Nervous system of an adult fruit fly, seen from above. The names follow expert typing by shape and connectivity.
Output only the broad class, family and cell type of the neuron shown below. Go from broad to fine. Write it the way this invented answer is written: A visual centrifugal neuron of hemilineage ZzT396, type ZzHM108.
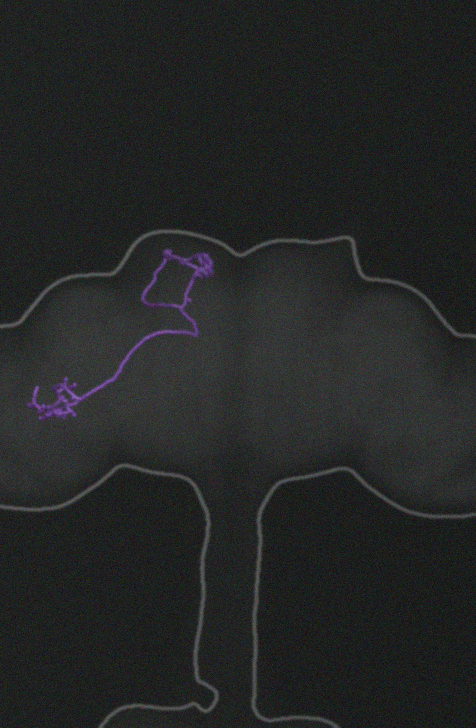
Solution: A central-brain intrinsic neuron of hemilineage ALv1, type CB2589.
